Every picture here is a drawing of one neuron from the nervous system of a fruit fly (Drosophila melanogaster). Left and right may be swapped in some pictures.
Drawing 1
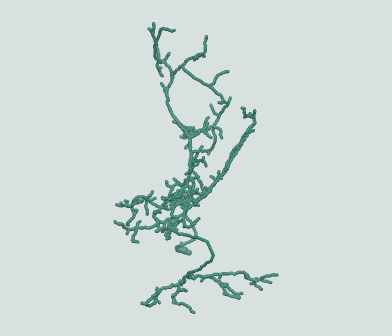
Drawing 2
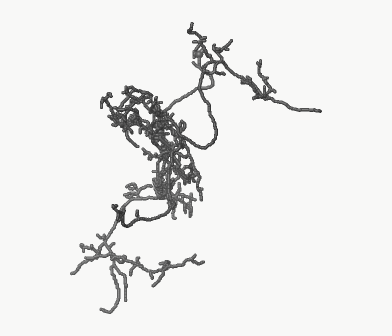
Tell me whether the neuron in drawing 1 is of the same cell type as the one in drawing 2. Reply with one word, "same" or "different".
same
